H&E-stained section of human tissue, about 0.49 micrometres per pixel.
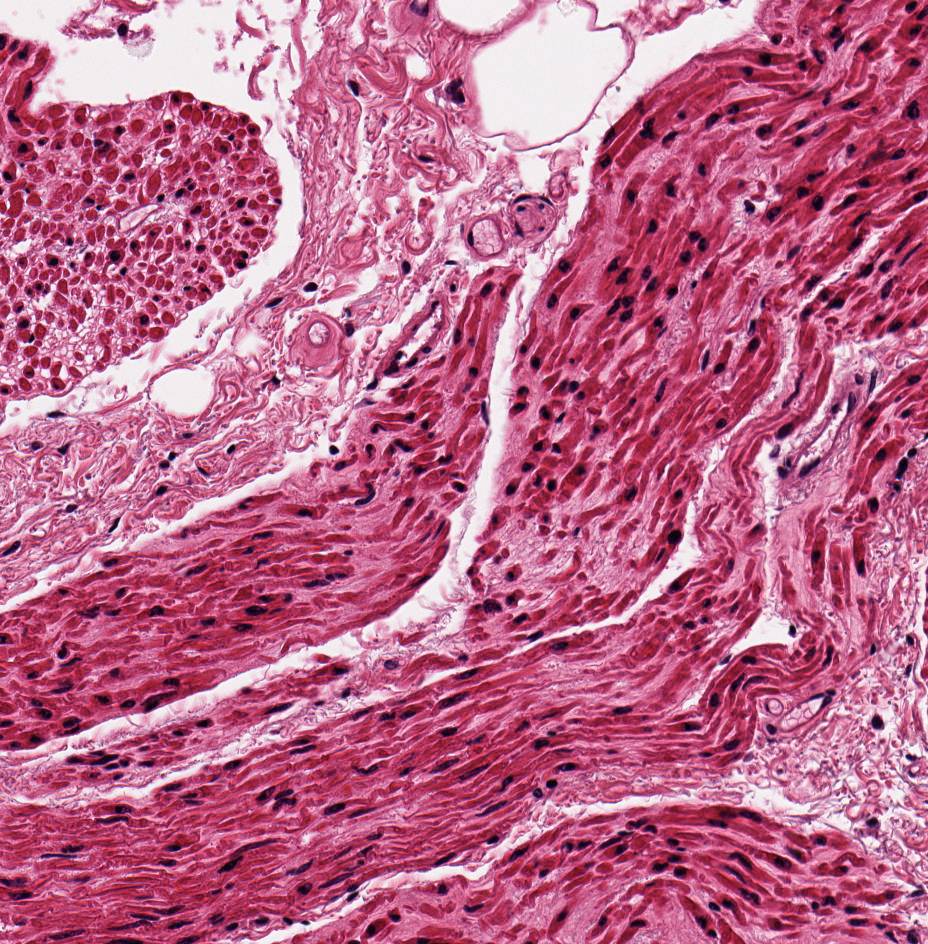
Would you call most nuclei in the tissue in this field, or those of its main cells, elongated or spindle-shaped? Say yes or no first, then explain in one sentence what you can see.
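Yes. The muscle cell nuclei are elongated and dark, lying along the length of the cells.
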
